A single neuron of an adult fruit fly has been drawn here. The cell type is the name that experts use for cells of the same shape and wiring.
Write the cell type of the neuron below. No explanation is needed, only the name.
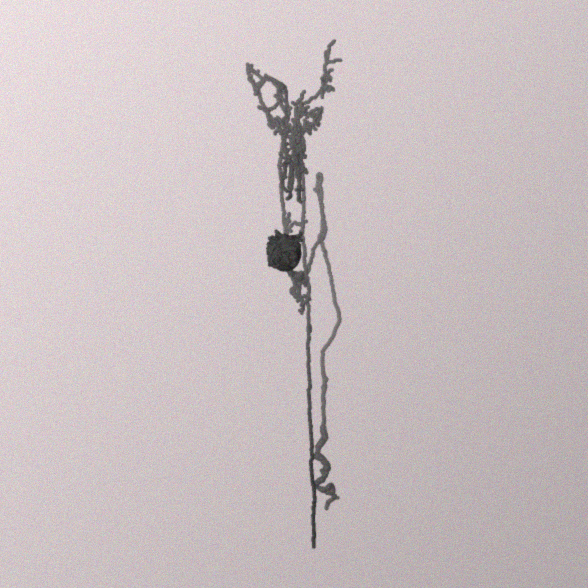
CAPA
